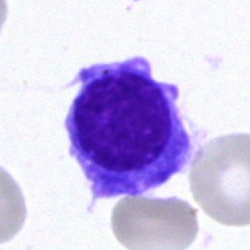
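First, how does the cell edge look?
Irregular and ragged rather than smooth, with several short cytoplasmic tags projecting from it.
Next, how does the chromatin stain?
Densely, and deep purple.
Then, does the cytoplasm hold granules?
No distinct granules are seen.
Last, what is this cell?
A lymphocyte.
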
